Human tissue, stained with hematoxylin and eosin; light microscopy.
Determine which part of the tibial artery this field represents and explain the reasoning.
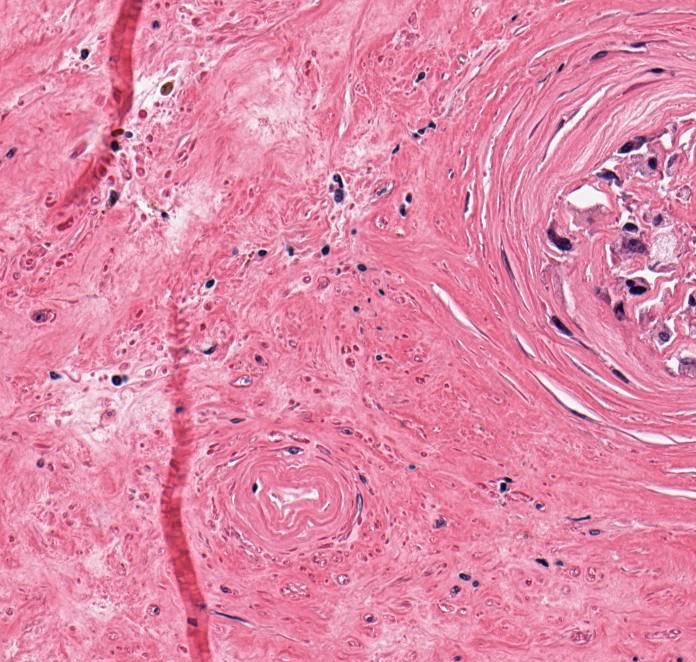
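It's tunica adventitia. Most of the field is dense pink fibrous stroma with few cells.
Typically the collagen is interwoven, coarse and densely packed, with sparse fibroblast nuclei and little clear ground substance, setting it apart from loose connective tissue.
Near the lower centre a smaller concentric whorl of pink tissue surrounds a narrow slit-like lumen.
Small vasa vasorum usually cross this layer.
There are no fat cells.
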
